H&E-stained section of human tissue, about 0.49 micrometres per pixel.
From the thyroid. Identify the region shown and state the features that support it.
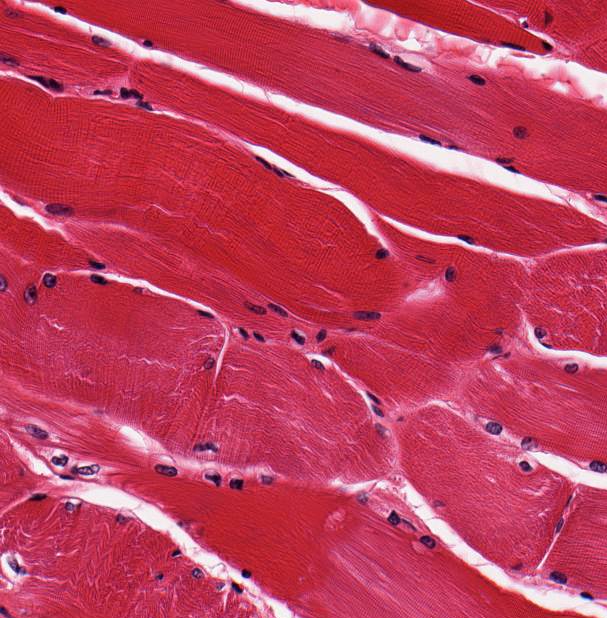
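Here the field is skeletal muscle. Long fibres run in parallel bands from upper left to lower right, with fine transverse cross-striations. Their nuclei are dark, flattened ovals elongated along the fibres, lying at the edges rather than the centres.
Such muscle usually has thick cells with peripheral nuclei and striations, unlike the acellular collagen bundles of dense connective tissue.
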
